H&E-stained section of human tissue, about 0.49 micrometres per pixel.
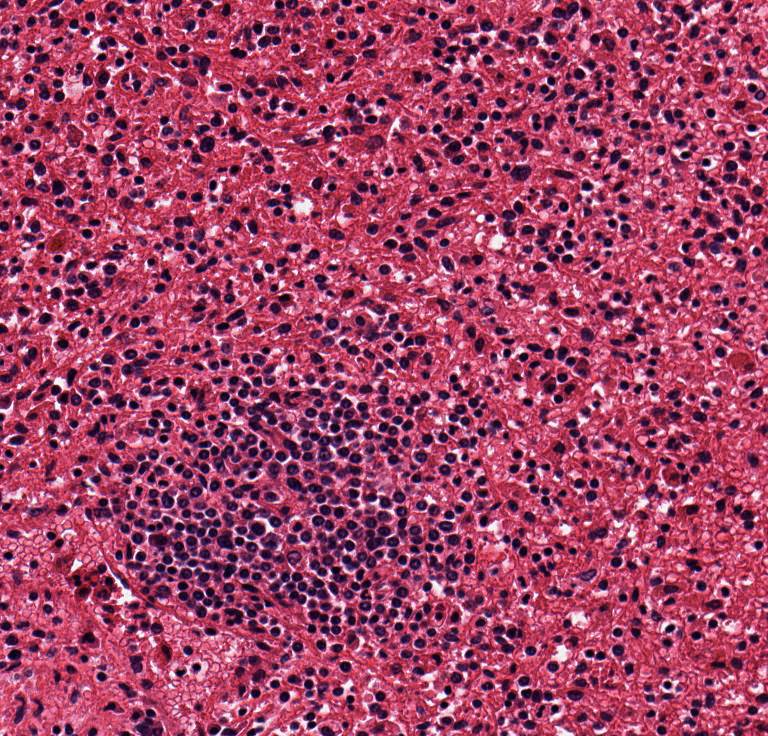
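Spleen: find the dense, roughly rounded cluster of dark nuclei in the lower centre, ringed by looser red-pink tissue. It is made of closely packed lymphocytes, their nuclei small, round and dark, their cytoplasm scant. You will see no epithelium, glands or fat cells anywhere.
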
